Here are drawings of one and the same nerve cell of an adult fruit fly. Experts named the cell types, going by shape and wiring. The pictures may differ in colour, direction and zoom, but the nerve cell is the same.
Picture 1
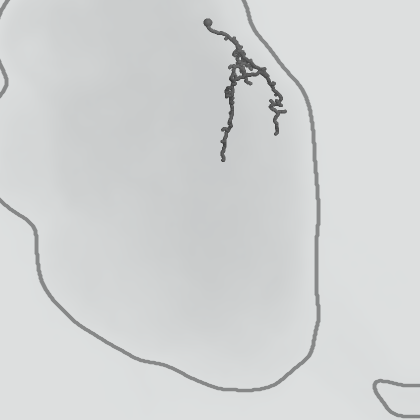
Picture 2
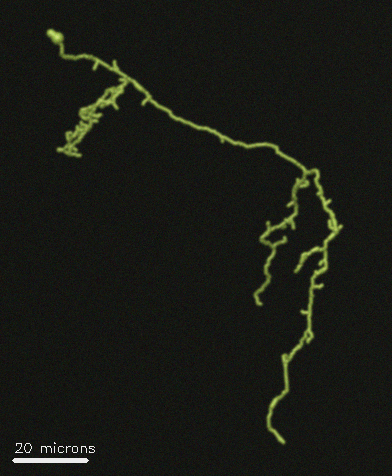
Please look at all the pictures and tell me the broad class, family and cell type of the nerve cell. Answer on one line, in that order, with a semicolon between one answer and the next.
optic-lobe intrinsic neuron; TmY; TmY9a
